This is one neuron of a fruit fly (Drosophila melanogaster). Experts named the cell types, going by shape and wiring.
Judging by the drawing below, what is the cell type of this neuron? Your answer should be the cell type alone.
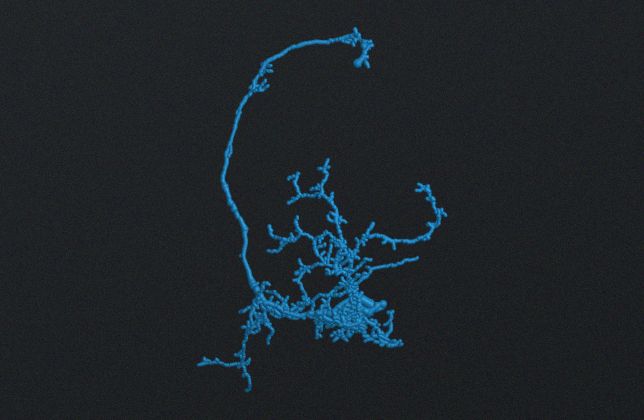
IN03B012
